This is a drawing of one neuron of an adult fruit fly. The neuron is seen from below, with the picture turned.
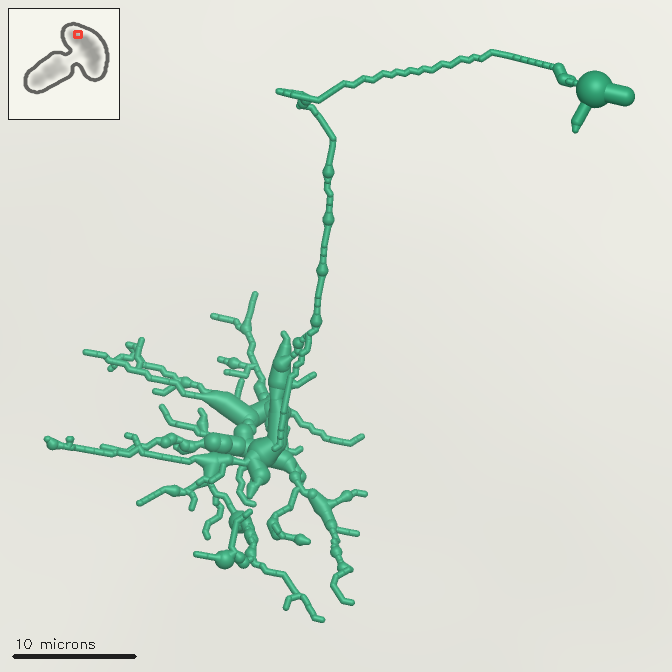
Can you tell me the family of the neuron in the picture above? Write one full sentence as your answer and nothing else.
The neuron is listed under family Dm.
